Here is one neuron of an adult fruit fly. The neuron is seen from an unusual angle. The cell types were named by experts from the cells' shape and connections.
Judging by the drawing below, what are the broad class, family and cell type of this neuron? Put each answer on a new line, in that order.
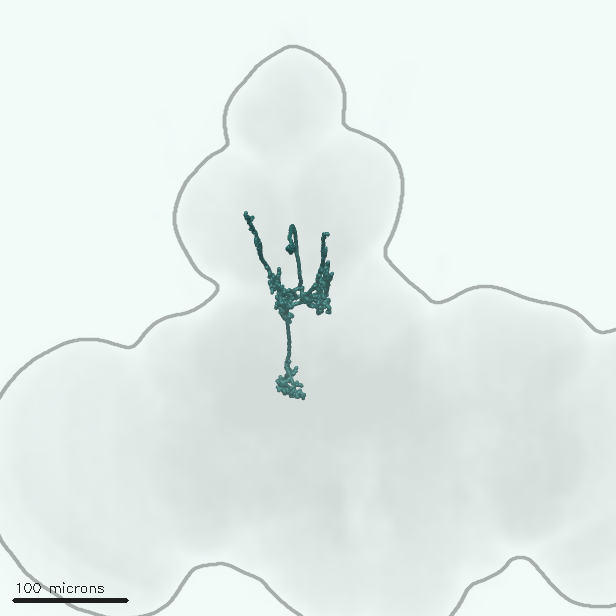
nerve-cord intrinsic neuron
hemilineage 00A
IN00A026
